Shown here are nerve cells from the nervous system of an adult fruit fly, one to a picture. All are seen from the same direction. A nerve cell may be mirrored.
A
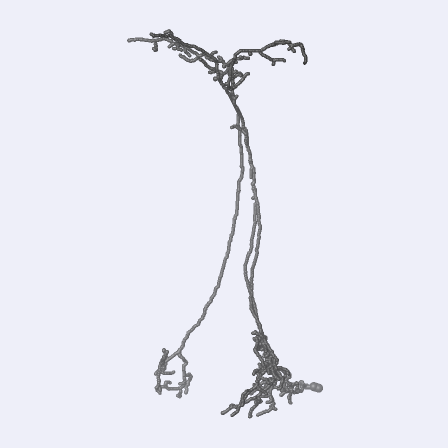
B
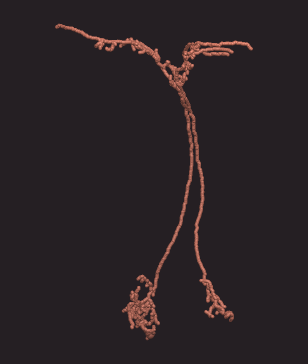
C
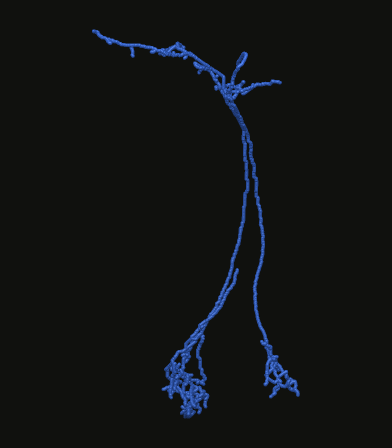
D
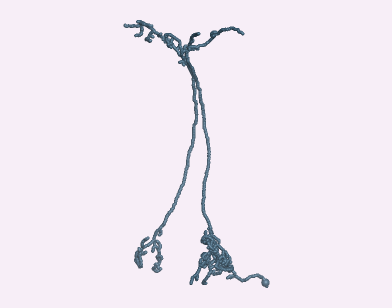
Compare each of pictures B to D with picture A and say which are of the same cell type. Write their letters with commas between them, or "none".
B, C, D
